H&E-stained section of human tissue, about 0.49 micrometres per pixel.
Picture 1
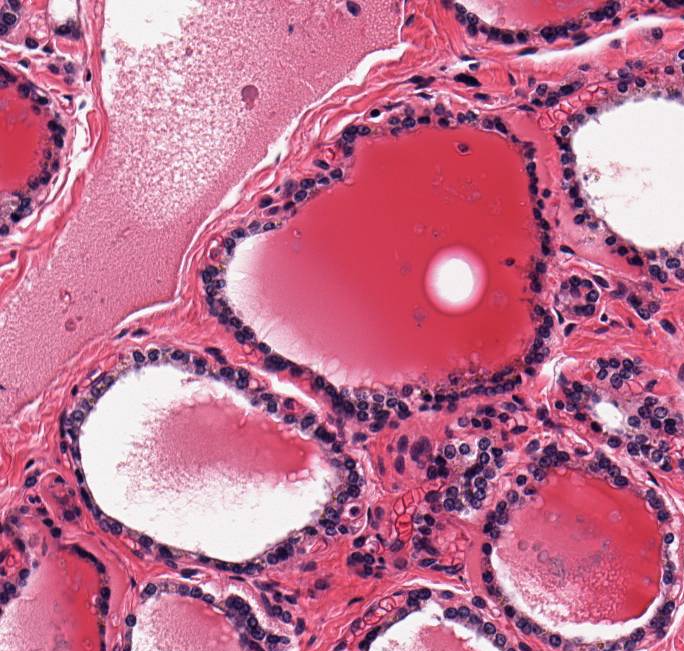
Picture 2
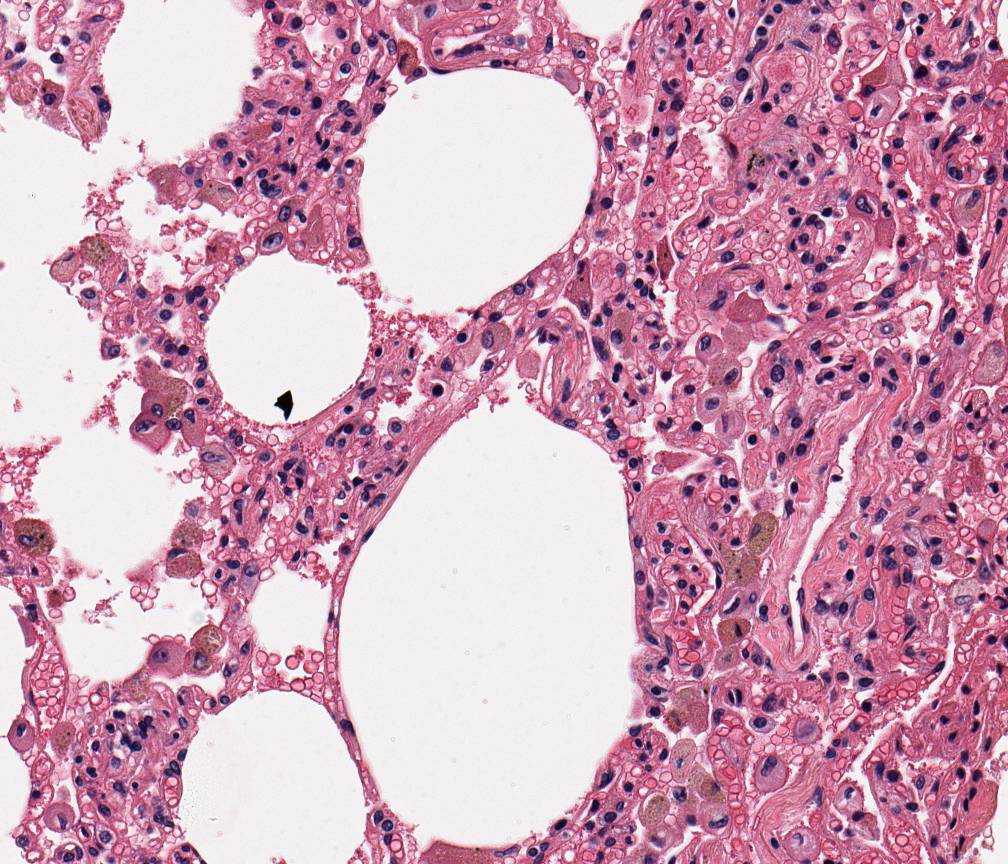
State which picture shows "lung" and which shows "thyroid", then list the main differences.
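Look first at the names: picture 1 is thyroid, and picture 2 is lung. In the thyroid, each follicle is lined by a single layer of low cuboidal cells with small, round, dark nuclei. The large central follicle holds dense, homogeneous, deep-pink content, while a large space at upper left holds paler, finely granular pink content.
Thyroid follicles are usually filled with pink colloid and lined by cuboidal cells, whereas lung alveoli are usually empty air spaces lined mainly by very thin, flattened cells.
In the lung, numerous red blood cells crowd the septa and solid tissue, some lying loose in the empty spaces at the left. Wavy pink collagen bundles run obliquely through the right half, and there are no glands anywhere.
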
